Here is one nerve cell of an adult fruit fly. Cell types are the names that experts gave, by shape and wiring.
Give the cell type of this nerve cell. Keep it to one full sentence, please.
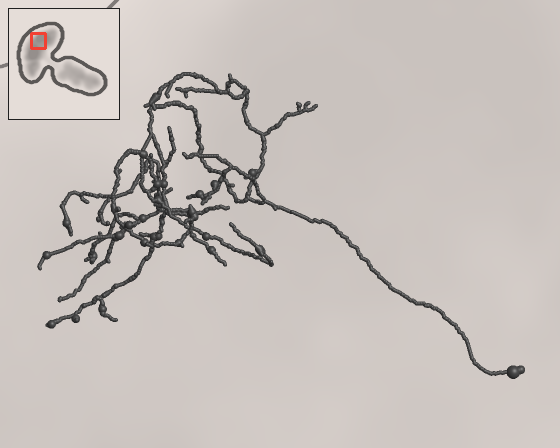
Of the cell type SIP075 is this nerve cell.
